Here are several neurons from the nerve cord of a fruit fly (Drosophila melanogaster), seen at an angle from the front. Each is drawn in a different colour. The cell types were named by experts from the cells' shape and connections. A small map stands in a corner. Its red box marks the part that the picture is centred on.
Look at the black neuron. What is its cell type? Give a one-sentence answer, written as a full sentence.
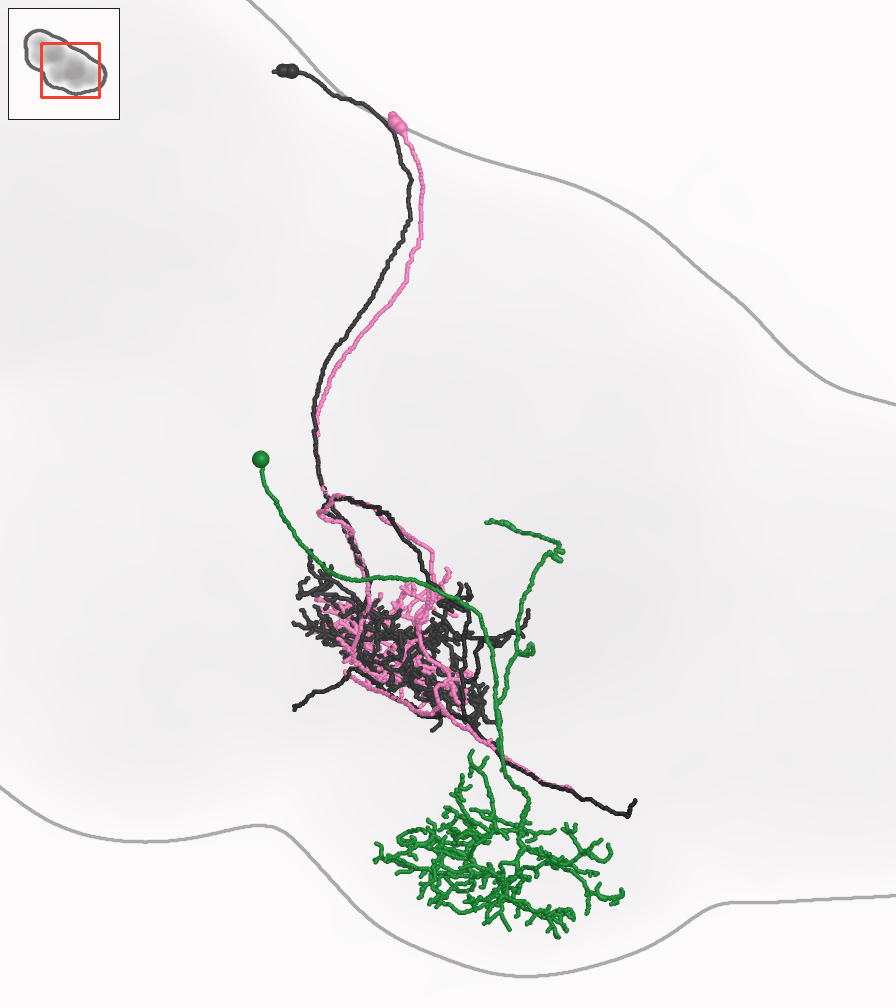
Under the cell type IN23B057 falls this neuron.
